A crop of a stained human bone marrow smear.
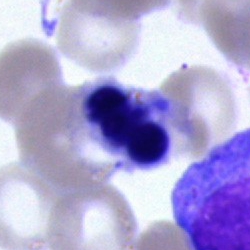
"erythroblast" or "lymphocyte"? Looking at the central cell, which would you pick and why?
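This is an erythroblast rather than a lymphocyte. The deciding feature is the nucleus, whose chromatin is very dense and deep purple-black, with almost no visible texture.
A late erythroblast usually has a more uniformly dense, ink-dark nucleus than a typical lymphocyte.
The nucleus has two lobes lying along a line from upper left to lower right, and no nucleoli can be seen in it. The cytoplasm is scant and pale lilac-blue.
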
